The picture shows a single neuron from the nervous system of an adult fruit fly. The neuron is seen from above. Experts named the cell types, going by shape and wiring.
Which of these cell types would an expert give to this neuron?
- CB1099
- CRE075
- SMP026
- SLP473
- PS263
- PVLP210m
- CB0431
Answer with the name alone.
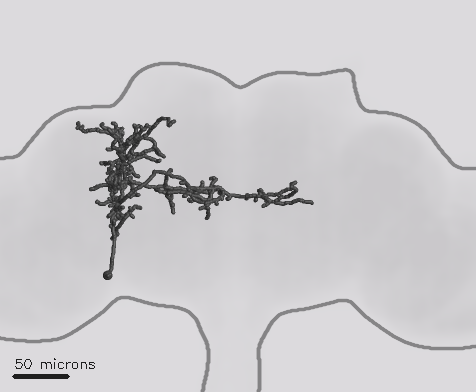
PVLP210m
